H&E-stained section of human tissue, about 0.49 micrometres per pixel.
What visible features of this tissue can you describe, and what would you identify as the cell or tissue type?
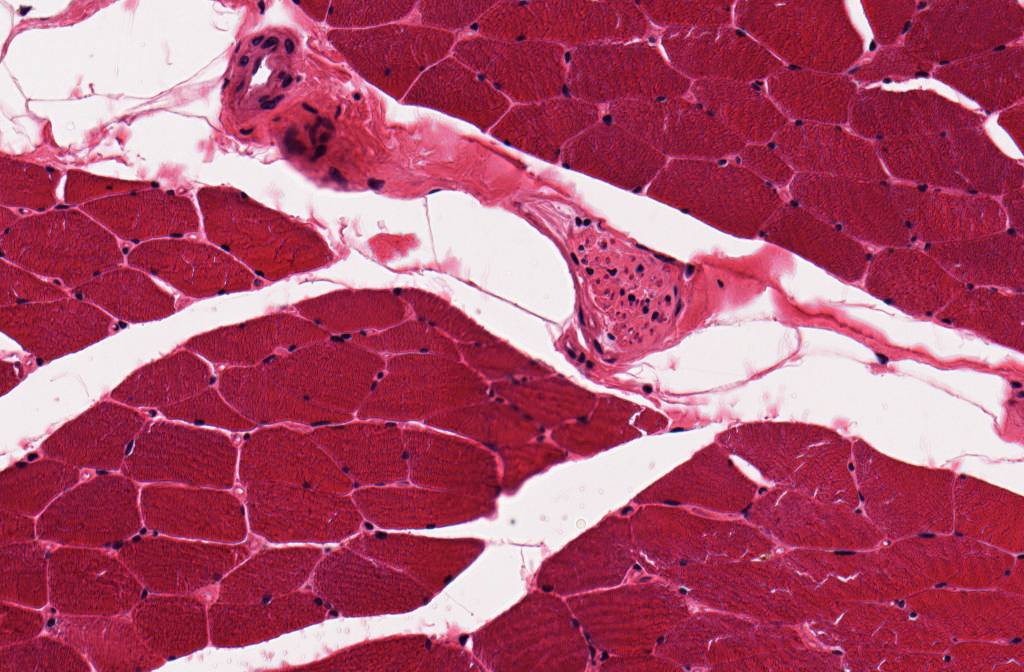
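Look first at the fibres: they are polygonal, with deep red, evenly stained cytoplasm. Their small, dark nuclei sit at the fibre edges, not in the centres. Within each fascicle, only a thin pale pink layer of connective tissue separates neighbouring fibres. This is skeletal muscle.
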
